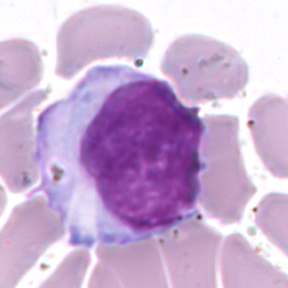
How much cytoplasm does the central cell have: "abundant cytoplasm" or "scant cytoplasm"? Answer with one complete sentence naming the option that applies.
This cell holds plenty of cytoplasm around the nucleus.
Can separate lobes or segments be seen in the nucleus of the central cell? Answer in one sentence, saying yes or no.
No, the nucleus is not divided into lobes but is one compact round, oval or kidney-shaped mass.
